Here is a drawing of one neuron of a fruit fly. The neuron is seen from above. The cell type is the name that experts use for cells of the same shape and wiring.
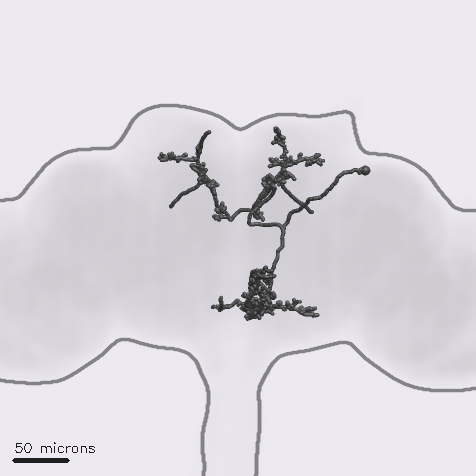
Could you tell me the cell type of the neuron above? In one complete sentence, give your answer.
The cell type for the neuron is IB005.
